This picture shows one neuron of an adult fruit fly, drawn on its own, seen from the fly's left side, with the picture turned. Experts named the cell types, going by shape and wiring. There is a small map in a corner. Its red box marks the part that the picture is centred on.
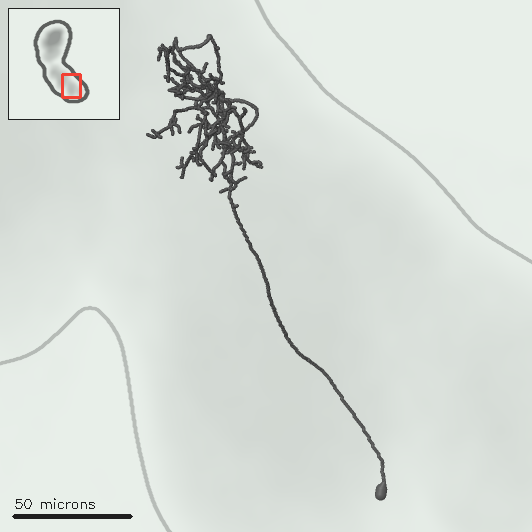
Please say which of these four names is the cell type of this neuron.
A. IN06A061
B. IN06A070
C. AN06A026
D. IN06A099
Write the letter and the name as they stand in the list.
A. IN06A061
